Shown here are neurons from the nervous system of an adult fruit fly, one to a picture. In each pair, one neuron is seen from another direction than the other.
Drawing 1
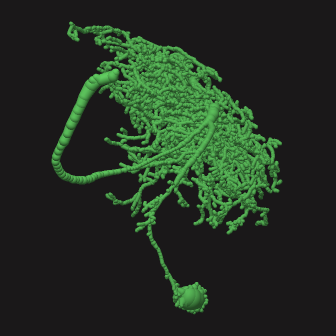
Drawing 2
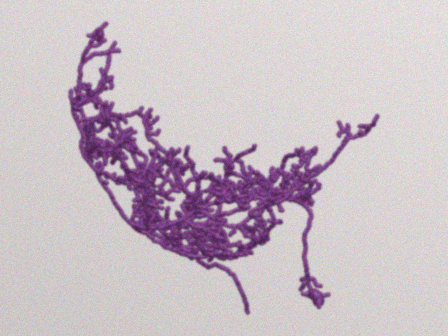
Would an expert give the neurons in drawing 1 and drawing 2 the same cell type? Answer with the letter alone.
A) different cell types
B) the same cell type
A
